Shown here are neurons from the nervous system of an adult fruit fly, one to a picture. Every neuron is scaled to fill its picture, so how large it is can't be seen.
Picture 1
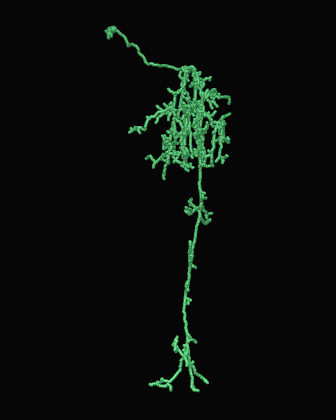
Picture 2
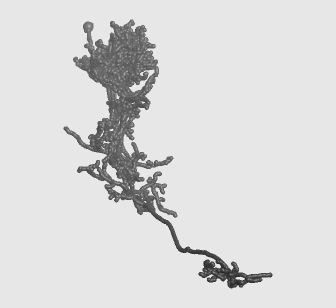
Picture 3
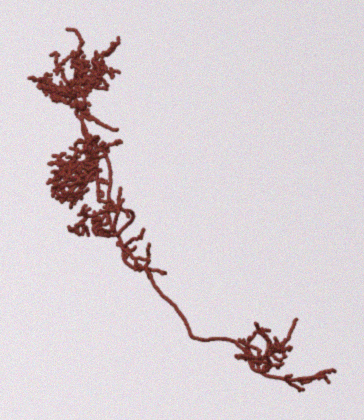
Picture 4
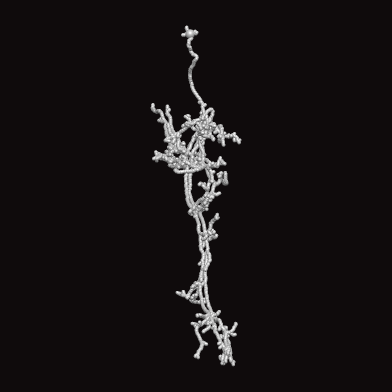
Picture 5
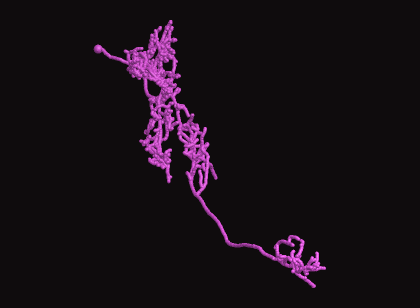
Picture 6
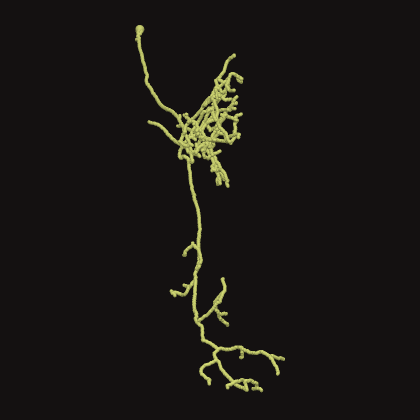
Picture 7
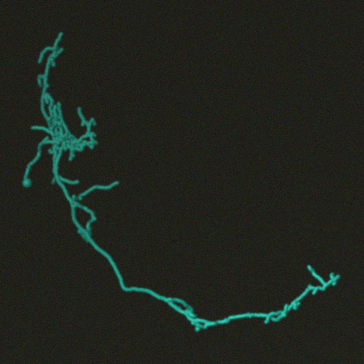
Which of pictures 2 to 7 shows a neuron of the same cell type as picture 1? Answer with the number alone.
4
